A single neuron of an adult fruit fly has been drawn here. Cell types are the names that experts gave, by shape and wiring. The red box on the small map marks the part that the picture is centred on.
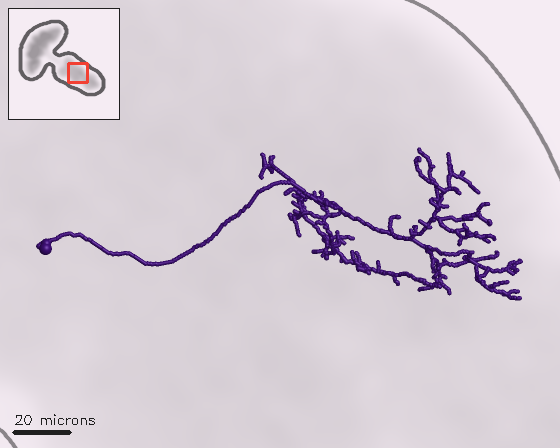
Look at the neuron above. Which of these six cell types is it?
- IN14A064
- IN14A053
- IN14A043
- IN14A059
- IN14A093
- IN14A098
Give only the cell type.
IN14A059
